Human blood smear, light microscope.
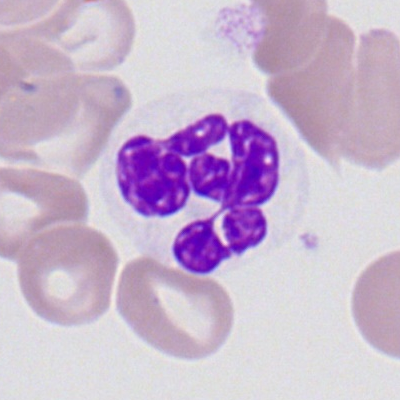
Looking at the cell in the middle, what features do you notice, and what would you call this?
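Counting, I find the nucleus split into at least five separate lobes. Some are held together only by thin strands of nuclear material. I see no large coarse coloured granules in the cytoplasm, and the outline is round and smooth. So: a segmented neutrophil.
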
